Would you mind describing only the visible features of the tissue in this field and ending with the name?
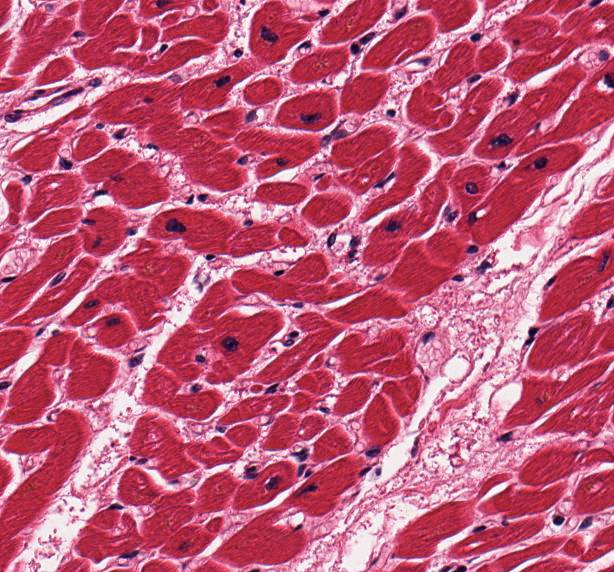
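Looking along the muscle fibres, their outlines are irregular, and some of them branch. Their cytoplasm takes a deep, fairly uniform eosinophilic red. In the spaces between them sit scattered small, elongated dark nuclei of interstitial cells. I see no adipose tissue in the field. This is the left ventricle of the heart.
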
